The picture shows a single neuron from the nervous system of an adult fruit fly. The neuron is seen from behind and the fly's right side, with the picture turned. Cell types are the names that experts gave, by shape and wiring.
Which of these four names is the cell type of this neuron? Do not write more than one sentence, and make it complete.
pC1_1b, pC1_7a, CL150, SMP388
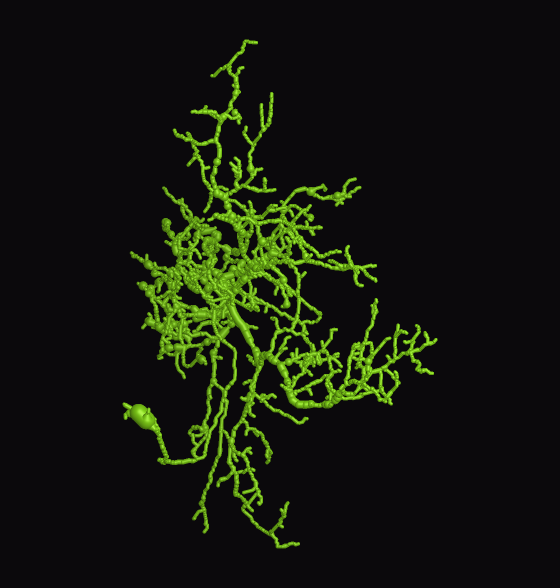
It is to cell type SMP388 that the neuron belongs.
